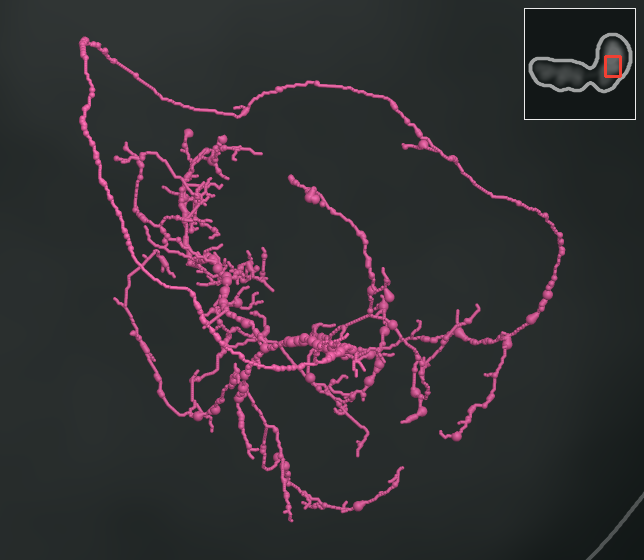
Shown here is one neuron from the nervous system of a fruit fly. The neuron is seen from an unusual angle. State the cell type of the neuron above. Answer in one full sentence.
The cell type name for this neuron is AVLP454_a3.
